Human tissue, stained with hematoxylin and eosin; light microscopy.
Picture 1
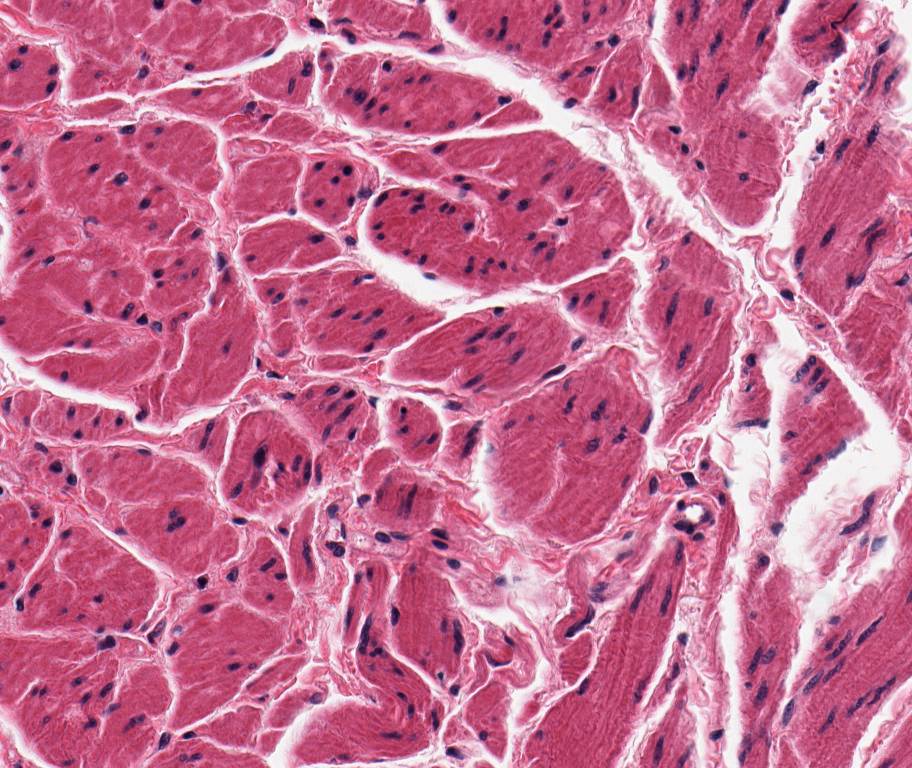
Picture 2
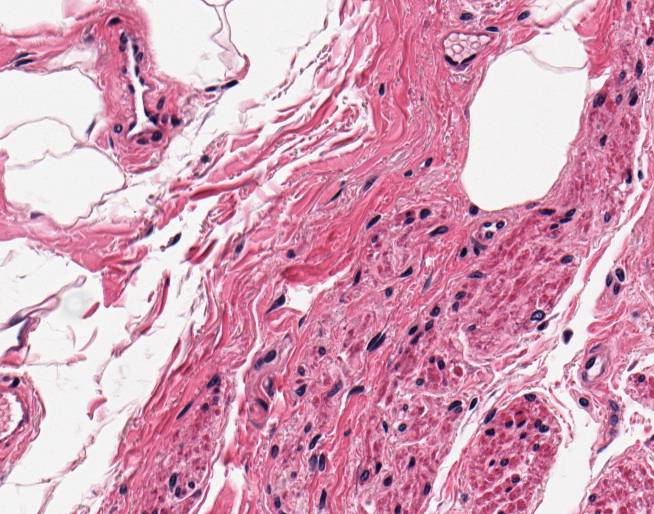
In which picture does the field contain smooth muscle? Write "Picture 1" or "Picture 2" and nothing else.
Picture 2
